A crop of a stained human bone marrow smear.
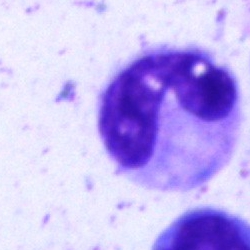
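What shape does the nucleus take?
A thick curved band arching over the top of the cell, with the open side of the curve facing the lower right.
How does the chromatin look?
Dark purple and densely clumped.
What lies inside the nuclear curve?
Pale lilac cytoplasm.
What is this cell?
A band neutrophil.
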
